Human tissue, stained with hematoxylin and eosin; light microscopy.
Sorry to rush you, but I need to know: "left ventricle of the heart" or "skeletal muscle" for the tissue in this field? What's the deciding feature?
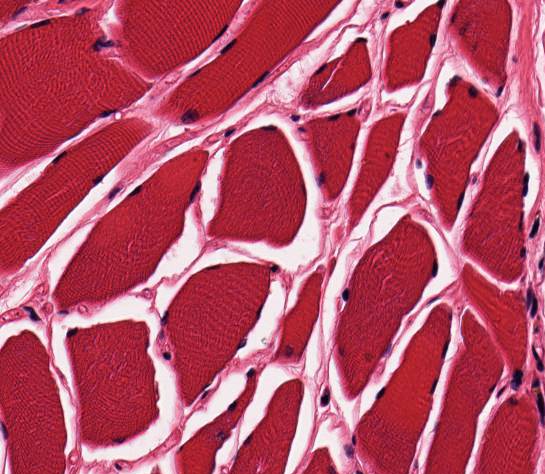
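This is skeletal muscle, not left ventricle of the heart. The dark, flattened nuclei sit at the edges of the fibres, just beneath their surface.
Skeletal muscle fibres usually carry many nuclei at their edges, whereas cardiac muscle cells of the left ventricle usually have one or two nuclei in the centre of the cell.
Most fibres are cut across or obliquely, so they appear as separate polygonal profiles. Their cytoplasm is deep red, evenly stained and free of vacuoles. Between them run thin pale pink strands of connective tissue with sparse small nuclei.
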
